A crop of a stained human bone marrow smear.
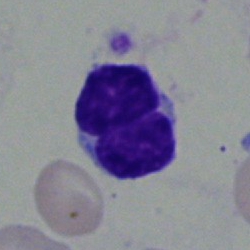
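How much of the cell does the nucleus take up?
Nearly all of it, leaving only a scant rim of pale blue cytoplasm, mainly at the lower left and right edges.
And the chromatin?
Dark purple, and dense throughout both lobes.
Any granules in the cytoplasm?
None are visible.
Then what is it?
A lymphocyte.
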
